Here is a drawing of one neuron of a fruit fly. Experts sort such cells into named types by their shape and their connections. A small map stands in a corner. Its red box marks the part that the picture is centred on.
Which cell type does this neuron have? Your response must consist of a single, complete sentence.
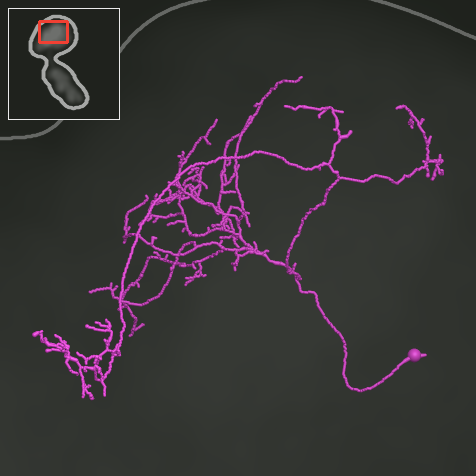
The cell type designation of this neuron is SCL002m.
